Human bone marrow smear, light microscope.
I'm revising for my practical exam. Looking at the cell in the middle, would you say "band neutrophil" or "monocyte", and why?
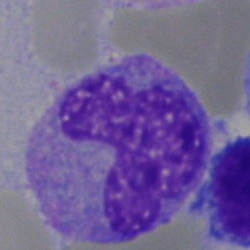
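It is a monocyte rather than a band neutrophil. The nucleus is kidney-shaped, with a notch cutting in from its left side, and sits off-centre towards the upper right of the cell. A moderate rim of lilac cytoplasm, widest on the left and lower left, holds fine pinkish granules.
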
